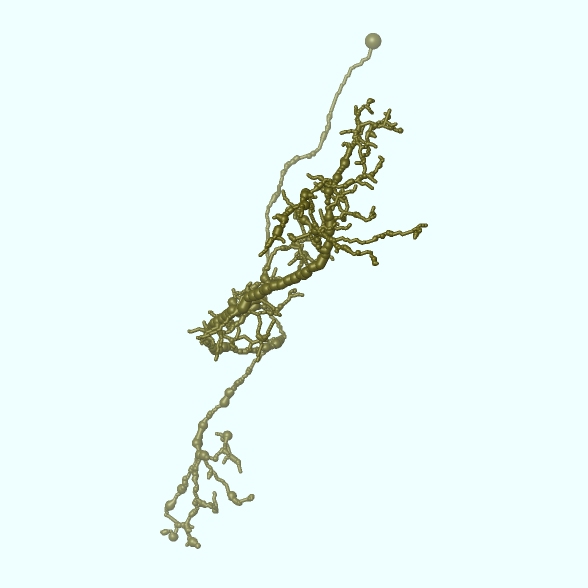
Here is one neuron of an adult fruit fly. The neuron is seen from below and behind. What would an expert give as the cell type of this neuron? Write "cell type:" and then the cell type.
cell type: LPLC2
